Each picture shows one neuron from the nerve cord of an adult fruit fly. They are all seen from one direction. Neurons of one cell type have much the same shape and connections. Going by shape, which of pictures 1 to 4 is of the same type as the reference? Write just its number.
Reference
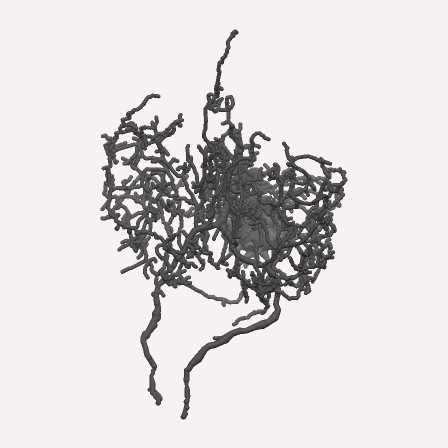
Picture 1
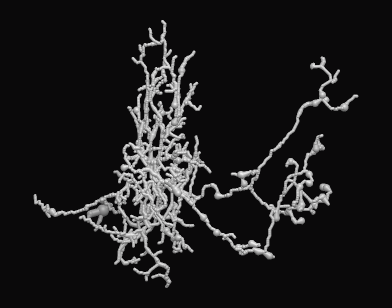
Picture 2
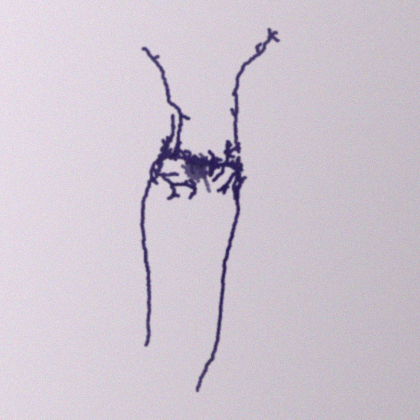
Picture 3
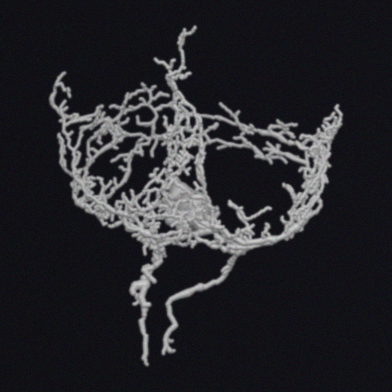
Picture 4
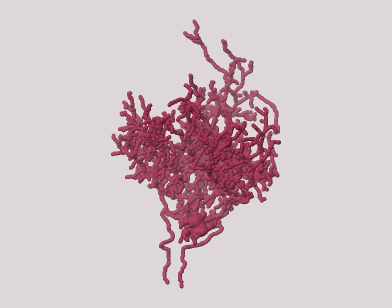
4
